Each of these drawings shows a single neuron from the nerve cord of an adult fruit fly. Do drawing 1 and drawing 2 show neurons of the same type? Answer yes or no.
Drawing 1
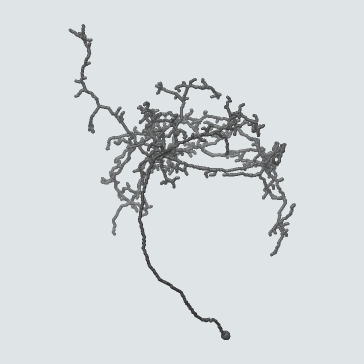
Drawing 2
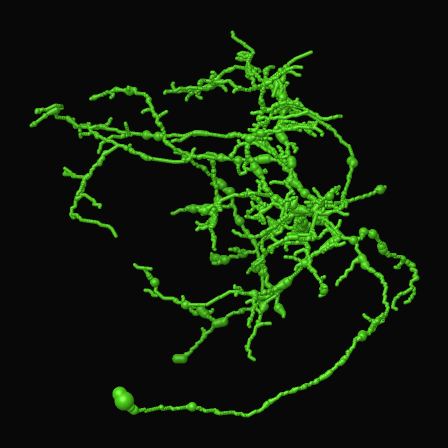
no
